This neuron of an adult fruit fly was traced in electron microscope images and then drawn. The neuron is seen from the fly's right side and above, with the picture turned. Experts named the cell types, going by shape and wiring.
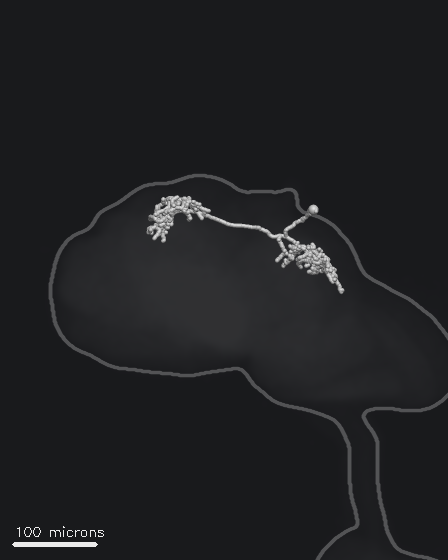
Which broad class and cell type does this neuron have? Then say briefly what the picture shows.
This is a central-brain intrinsic neuron. Its cell type is GNG291. By the scale bar it is about 250 microns wide in this view. In this view it is wider than it is tall.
